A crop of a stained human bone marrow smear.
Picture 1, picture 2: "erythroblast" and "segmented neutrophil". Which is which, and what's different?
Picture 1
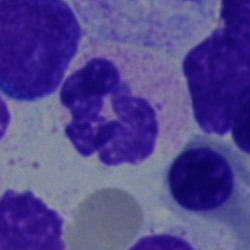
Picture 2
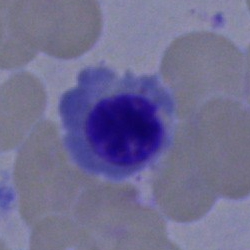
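The segmented neutrophil occupies picture 1, and the erythroblast occupies picture 2. In the segmented neutrophil the nucleus forms a closed ring around a clear central hole, and the ring is knobbly, bulging into several uneven segments. In the erythroblast, more cytoplasm lies to the left of the nucleus than to its right. The chromatin is dark purple in both cells: in the segmented neutrophil it is clumped with lighter patches between the clumps, and in the erythroblast it is dense with a few small paler patches.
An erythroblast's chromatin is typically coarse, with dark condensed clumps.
No nucleoli are visible in the segmented neutrophil.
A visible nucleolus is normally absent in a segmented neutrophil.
The cell borders differ: the segmented neutrophil's outer edge is faint and merges with the background, while the erythroblast has an irregular outline with rounded bulges of cytoplasm along its top and left edges. The erythroblast's cytoplasm is blue and free of visible granules. A pale grey round cell lacking a nucleus lies just below the segmented neutrophil.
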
